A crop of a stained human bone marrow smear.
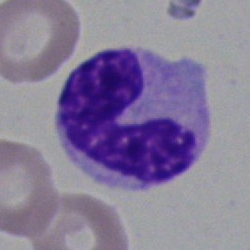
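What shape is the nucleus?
It is curved into a deep C shape whose notch opens toward the right.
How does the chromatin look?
Dark purple and coarsely clumped, with small paler spots scattered through it.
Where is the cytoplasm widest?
On the right, where this pale greyish-lilac cytoplasm fills the nuclear notch.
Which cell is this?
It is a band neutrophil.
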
